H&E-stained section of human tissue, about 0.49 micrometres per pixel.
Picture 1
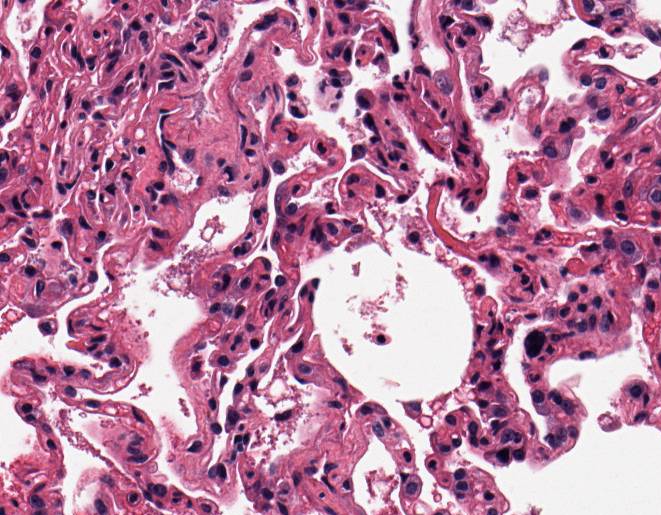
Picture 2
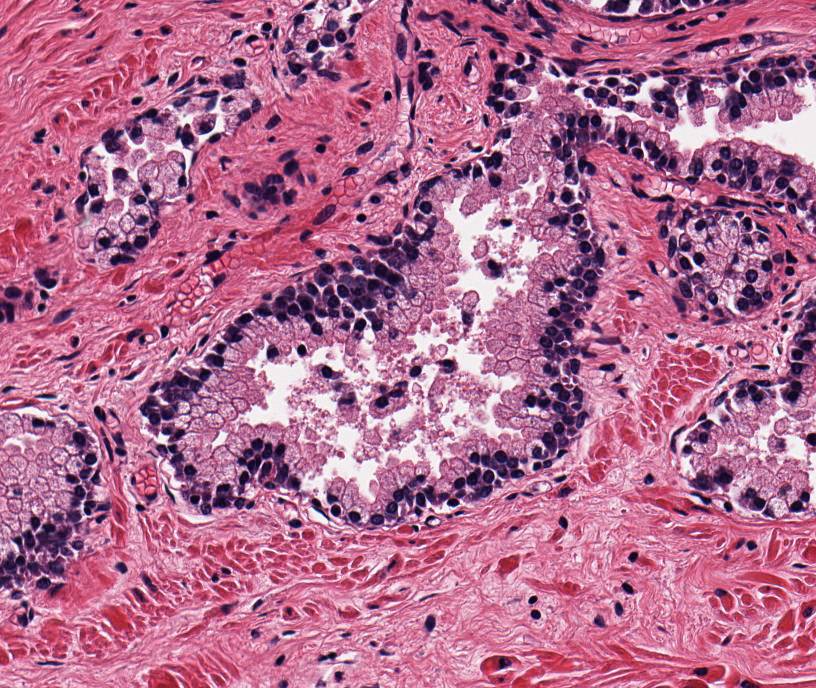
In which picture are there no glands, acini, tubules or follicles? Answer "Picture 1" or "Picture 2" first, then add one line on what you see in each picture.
Picture 1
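In picture 1: No glands or fat cells are present anywhere in the field.
In picture 2: Several rounded glandular units lie separated by pink stroma, with the largest one in the centre of the field.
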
